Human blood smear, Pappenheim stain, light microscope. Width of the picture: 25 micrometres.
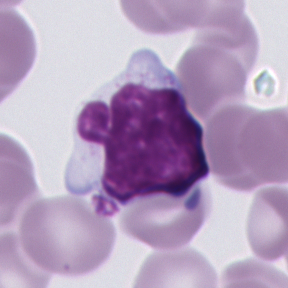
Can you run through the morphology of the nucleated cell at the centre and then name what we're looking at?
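The first thing I notice is pale blue cytoplasm, sitting mostly on the left and upper sides of the nucleus. Above the nucleus I can pick out a few fine reddish-purple granules. The outline isn't regular; at the top there's a pale, rounded bulge of cytoplasm. My name for it: a large granular lymphocyte.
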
